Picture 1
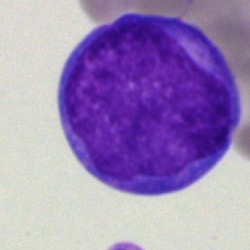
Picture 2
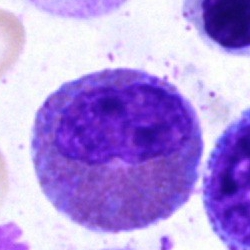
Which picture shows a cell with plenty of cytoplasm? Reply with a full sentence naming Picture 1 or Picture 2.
There is broad cytoplasm around the nucleus of the cell in picture 2.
